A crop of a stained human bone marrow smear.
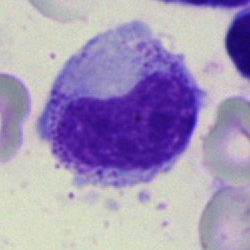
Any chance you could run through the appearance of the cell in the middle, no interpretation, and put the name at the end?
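Look at the nucleus first: it's bean-shaped, concave side toward the upper left. Around it the cytoplasm is pale grey-blue, with small purple granules scattered through it, easiest to see near the cell edge. The outline is roughly round with a slightly irregular edge. That one's a metamyelocyte.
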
